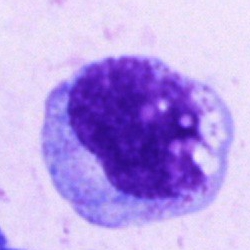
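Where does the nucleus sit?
Off-centre, toward the upper right of the cell.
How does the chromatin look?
Dark purple, with a mottled texture.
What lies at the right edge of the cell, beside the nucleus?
Several clear, rounded vacuoles, set in pale greyish-blue cytoplasm.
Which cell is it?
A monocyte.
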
